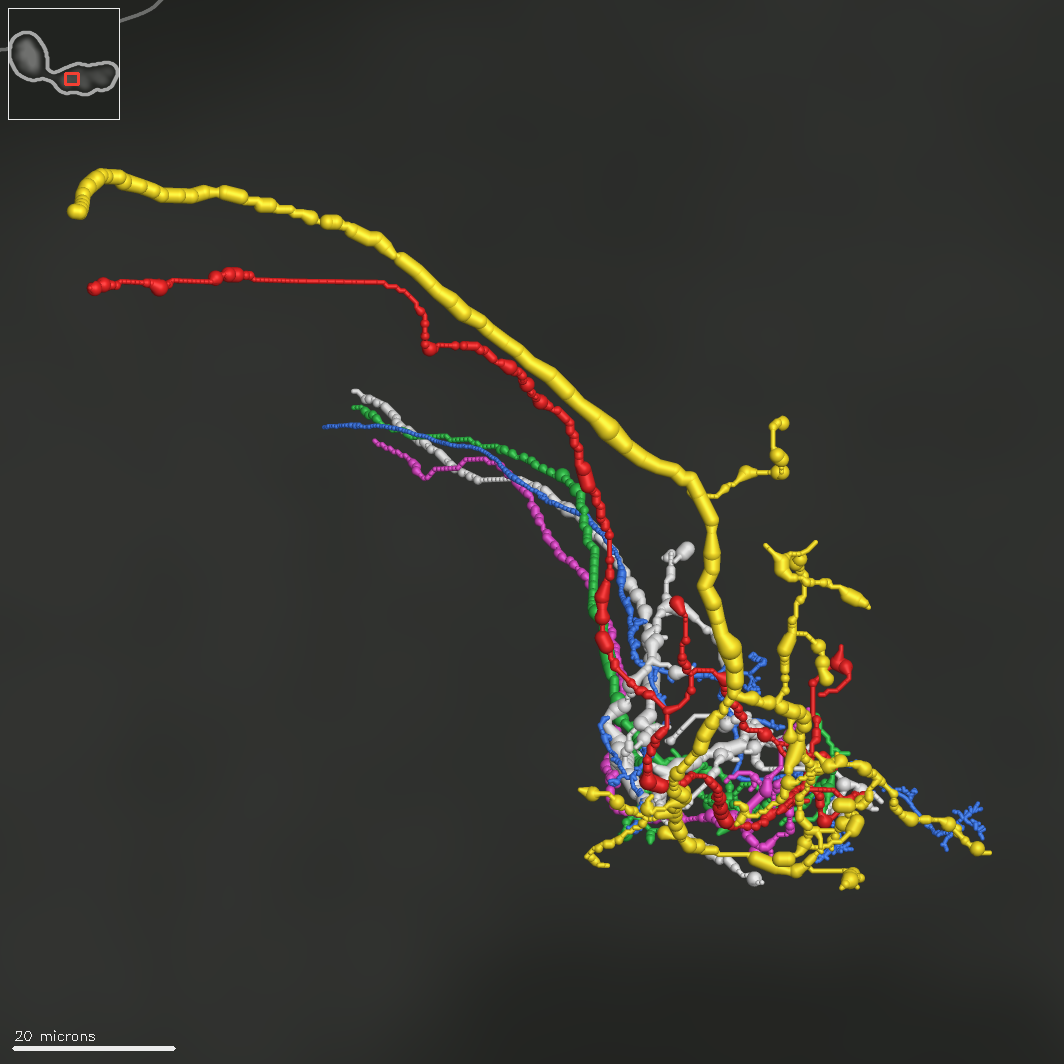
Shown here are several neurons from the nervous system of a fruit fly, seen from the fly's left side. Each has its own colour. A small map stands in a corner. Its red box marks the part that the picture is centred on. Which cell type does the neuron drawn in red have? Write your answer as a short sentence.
The cell type is WG2.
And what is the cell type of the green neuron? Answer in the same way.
The cell type is WG3.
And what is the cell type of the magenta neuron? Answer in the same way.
The cell type is WG1.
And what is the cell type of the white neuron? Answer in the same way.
The cell type is SNta14.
